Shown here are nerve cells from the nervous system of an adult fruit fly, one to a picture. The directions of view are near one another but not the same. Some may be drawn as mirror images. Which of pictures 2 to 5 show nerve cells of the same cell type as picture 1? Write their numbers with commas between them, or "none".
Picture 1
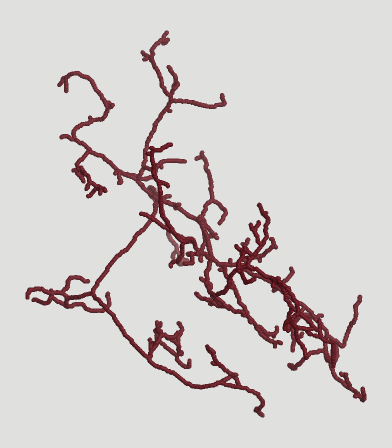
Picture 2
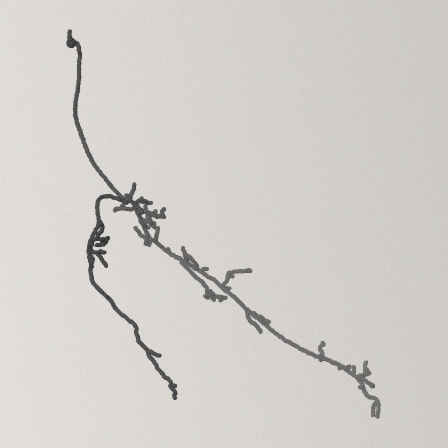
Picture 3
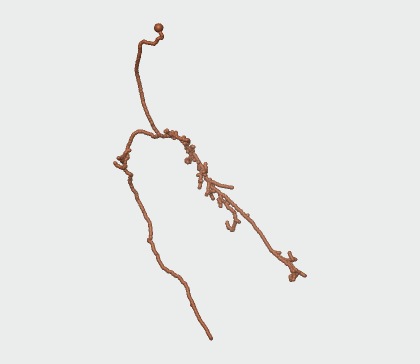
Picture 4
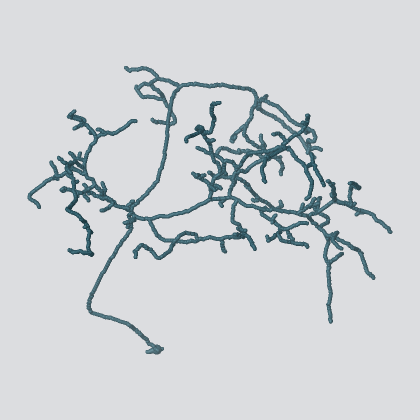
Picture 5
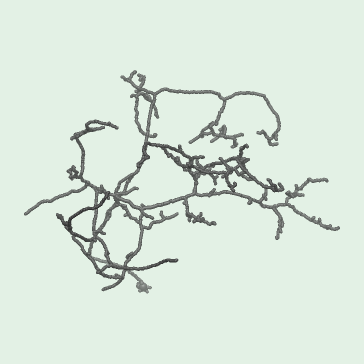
4, 5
